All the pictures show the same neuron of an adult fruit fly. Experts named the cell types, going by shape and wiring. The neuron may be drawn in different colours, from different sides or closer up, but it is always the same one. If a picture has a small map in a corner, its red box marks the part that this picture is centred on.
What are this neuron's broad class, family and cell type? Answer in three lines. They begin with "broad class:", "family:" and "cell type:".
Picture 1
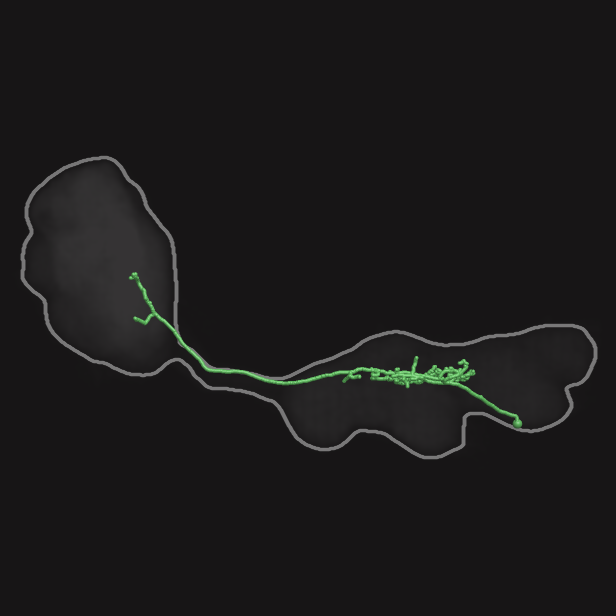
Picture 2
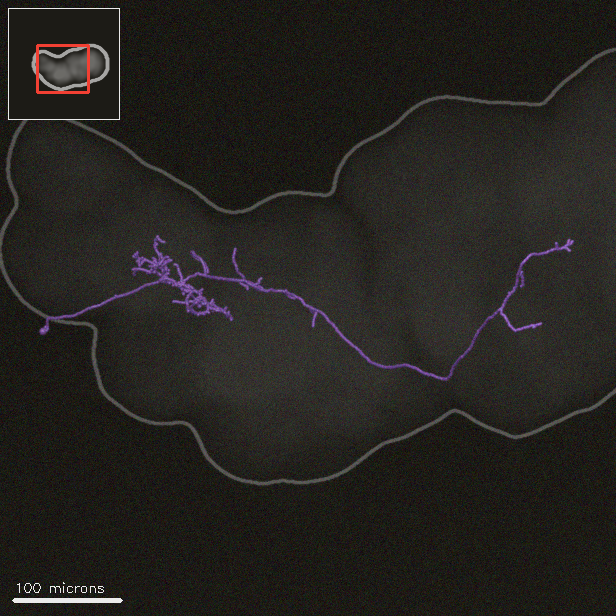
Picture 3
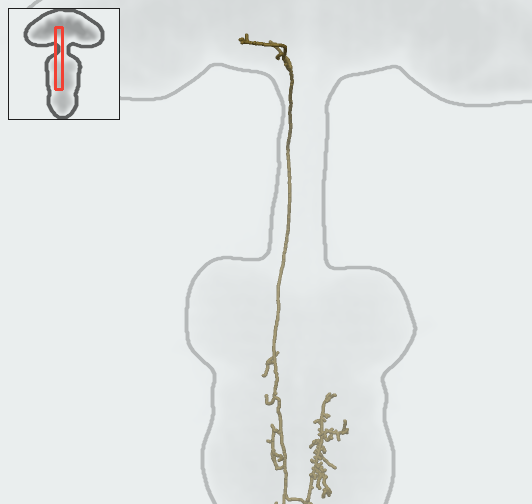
broad class: ascending neuron
family: hemilineage 08B
cell type: AN08B079_b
